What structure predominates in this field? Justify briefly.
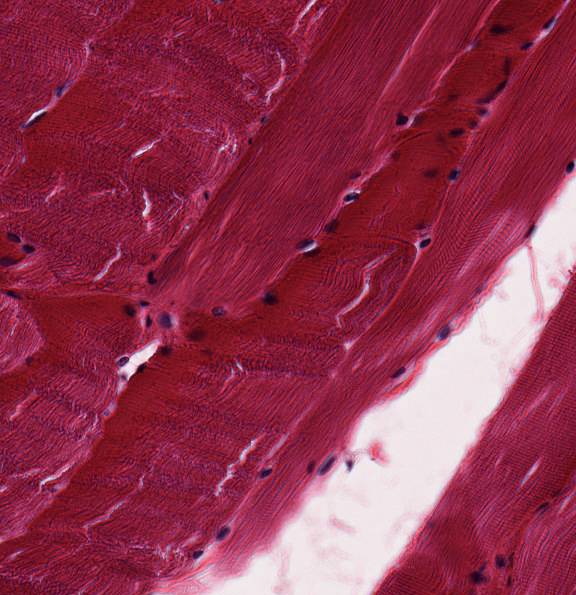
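Skeletal muscle, this one, and the cross-striations settle it. Fine cross-striations run across the long fibres, which cross most of the field diagonally from lower left towards upper right.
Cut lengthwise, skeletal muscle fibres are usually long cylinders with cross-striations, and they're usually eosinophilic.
The cytoplasm here stains a deep red-pink. Look at the nuclei too: flattened, elongated, sitting at the edges of the fibres.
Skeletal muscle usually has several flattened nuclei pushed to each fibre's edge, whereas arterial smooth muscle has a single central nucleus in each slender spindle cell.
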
